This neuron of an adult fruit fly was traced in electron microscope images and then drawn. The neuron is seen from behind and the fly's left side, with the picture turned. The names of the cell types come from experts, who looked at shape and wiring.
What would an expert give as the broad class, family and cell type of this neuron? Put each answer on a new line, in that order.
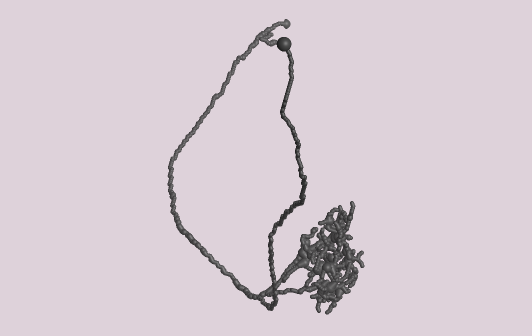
central-brain intrinsic neuron
class CX
FC1B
